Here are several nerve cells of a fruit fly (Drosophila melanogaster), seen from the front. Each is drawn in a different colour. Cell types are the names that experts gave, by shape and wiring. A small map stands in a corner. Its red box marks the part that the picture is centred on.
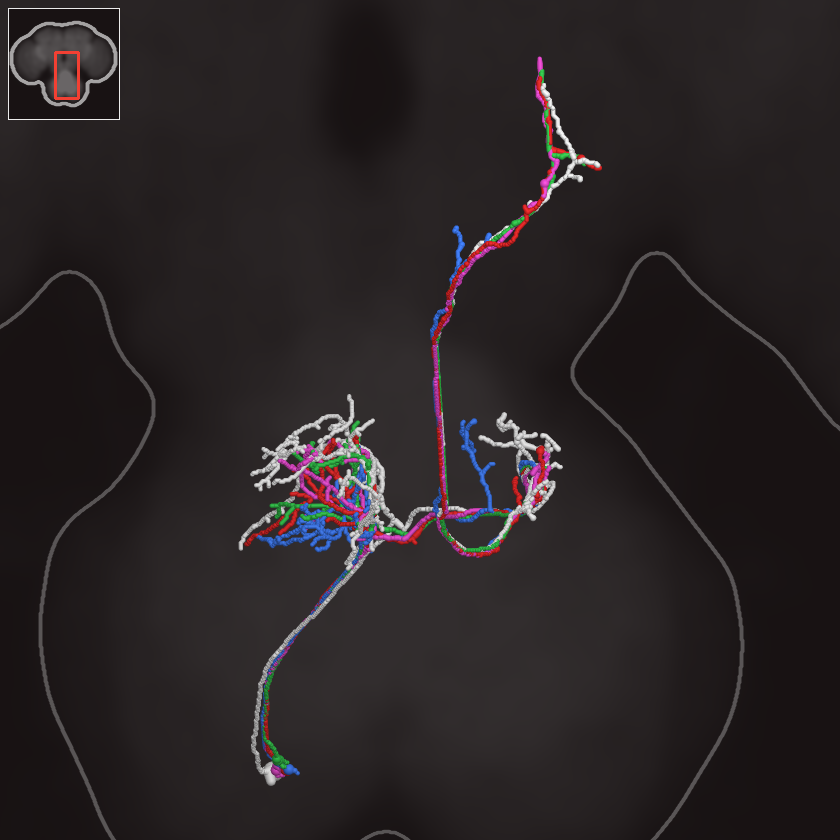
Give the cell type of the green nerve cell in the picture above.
AN07B072_f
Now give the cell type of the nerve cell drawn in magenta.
AN07B072_c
